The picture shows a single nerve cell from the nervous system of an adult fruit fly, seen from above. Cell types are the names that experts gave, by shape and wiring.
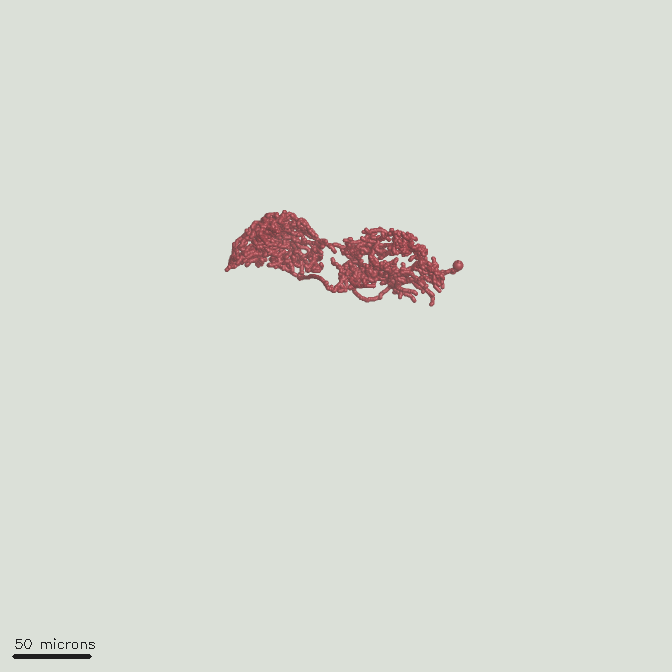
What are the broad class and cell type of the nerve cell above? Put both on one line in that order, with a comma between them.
central-brain intrinsic neuron, GNG056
